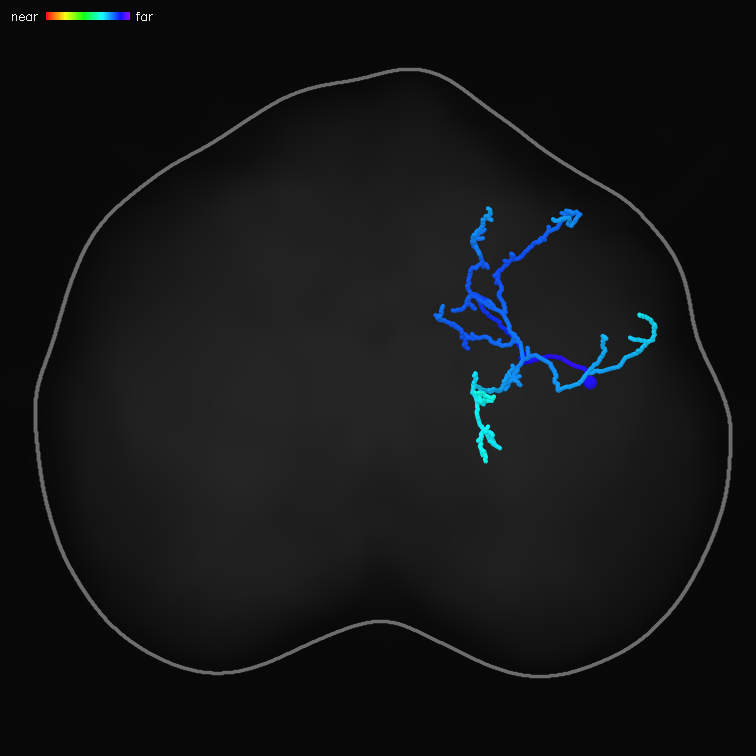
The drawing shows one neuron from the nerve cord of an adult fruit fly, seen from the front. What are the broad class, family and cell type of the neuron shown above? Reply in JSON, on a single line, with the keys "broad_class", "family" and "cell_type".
{"broad_class": "nerve-cord intrinsic neuron", "family": "hemilineage 20A.22A", "cell_type": "IN20A.22A088"}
